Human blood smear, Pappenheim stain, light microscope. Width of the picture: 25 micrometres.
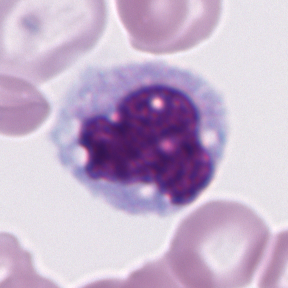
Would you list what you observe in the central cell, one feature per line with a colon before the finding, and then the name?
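Cytoplasm colour: pale greyish-blue
Texture: fine and dusty, no coarse granules
Band width: wider at the upper left than at the lower right
Vacuoles: a few small clear ones beside the nucleus
Cell size: about 14 micrometres across
Nucleus: about 12 by 10 micrometres, filling about 50% of the cell's area
Cell: monocyte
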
